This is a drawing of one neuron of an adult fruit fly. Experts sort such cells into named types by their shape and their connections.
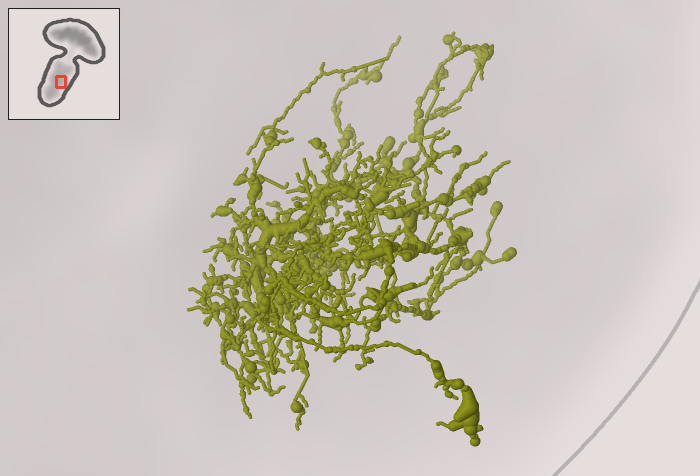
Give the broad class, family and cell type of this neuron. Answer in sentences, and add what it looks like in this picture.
Its broad class is nerve-cord intrinsic neuron. Its family is hemilineage 01B. It is of cell type IN01B008. It lies in the nerve cord. The picture shows more than a hundred branch ends.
